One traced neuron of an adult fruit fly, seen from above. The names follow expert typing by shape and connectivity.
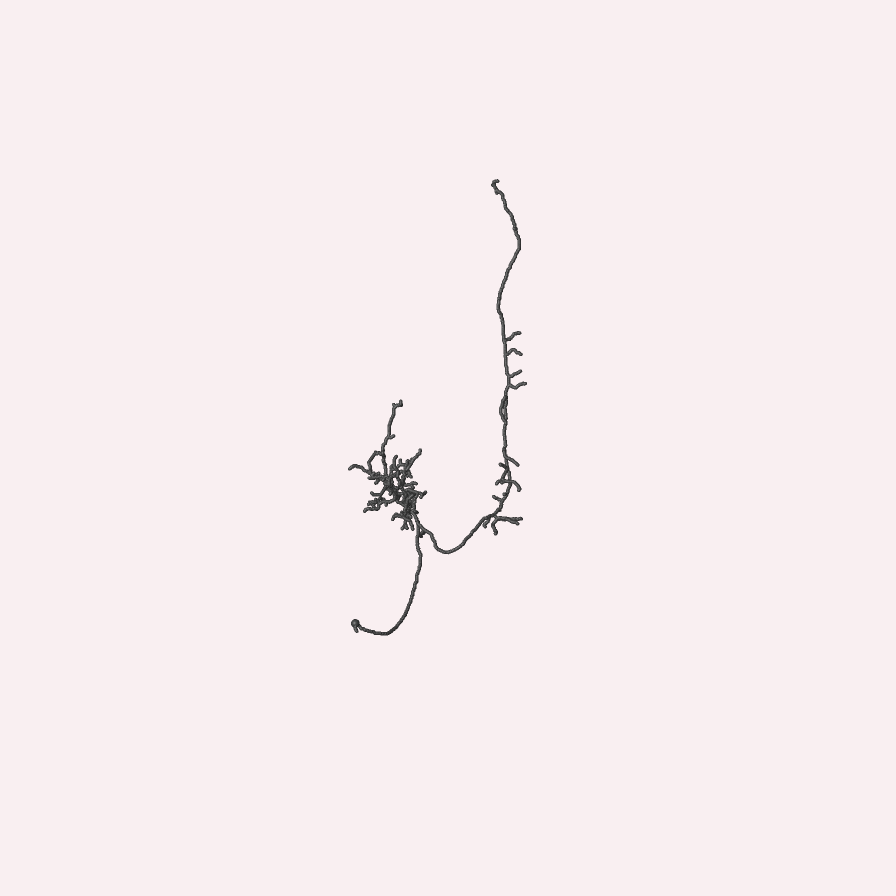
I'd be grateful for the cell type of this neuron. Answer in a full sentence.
The cell type is IN07B087.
